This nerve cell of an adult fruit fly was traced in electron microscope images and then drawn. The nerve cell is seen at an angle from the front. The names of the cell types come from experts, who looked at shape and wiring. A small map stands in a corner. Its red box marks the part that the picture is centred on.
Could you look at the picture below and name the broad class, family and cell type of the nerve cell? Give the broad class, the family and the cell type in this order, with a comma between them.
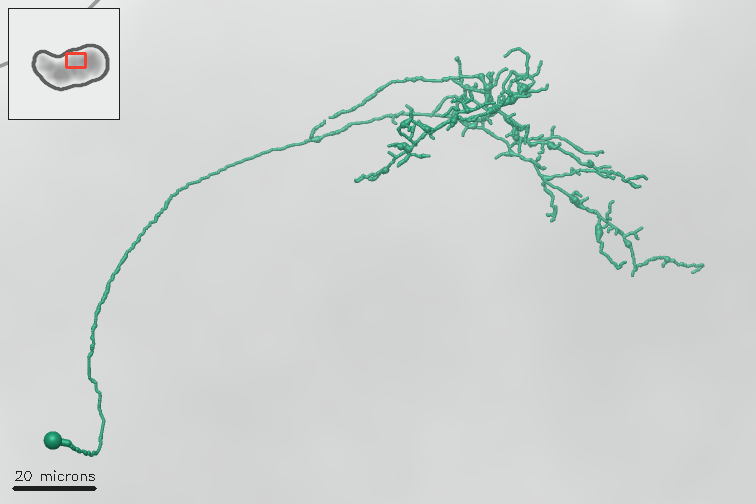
central-brain intrinsic neuron, hemilineage SIPa1_ventral, CB1434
